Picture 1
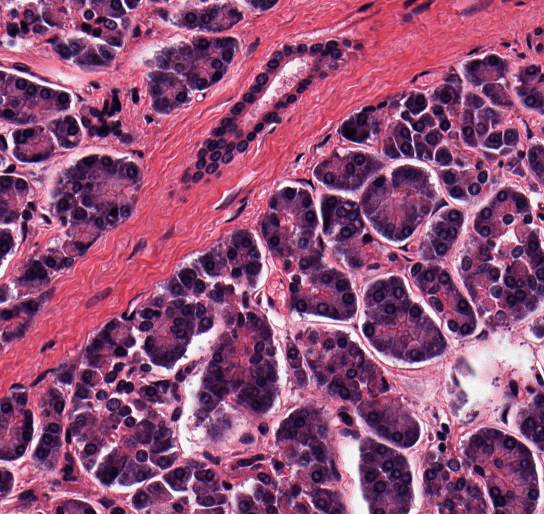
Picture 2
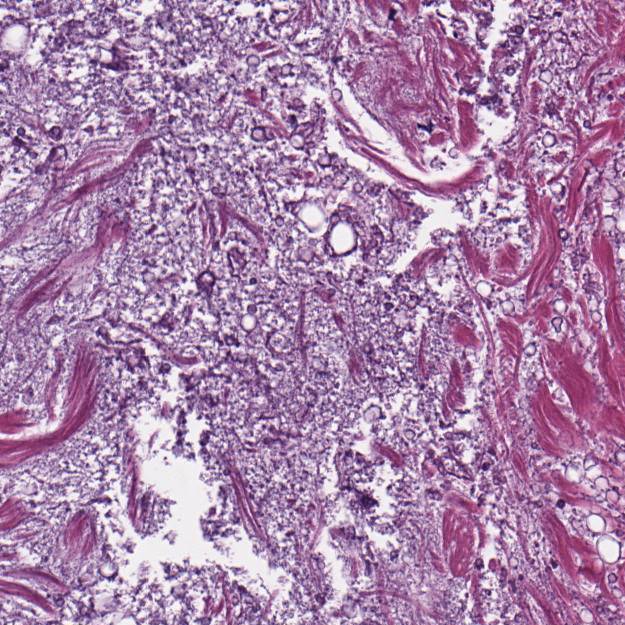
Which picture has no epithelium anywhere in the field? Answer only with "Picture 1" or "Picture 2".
Picture 2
